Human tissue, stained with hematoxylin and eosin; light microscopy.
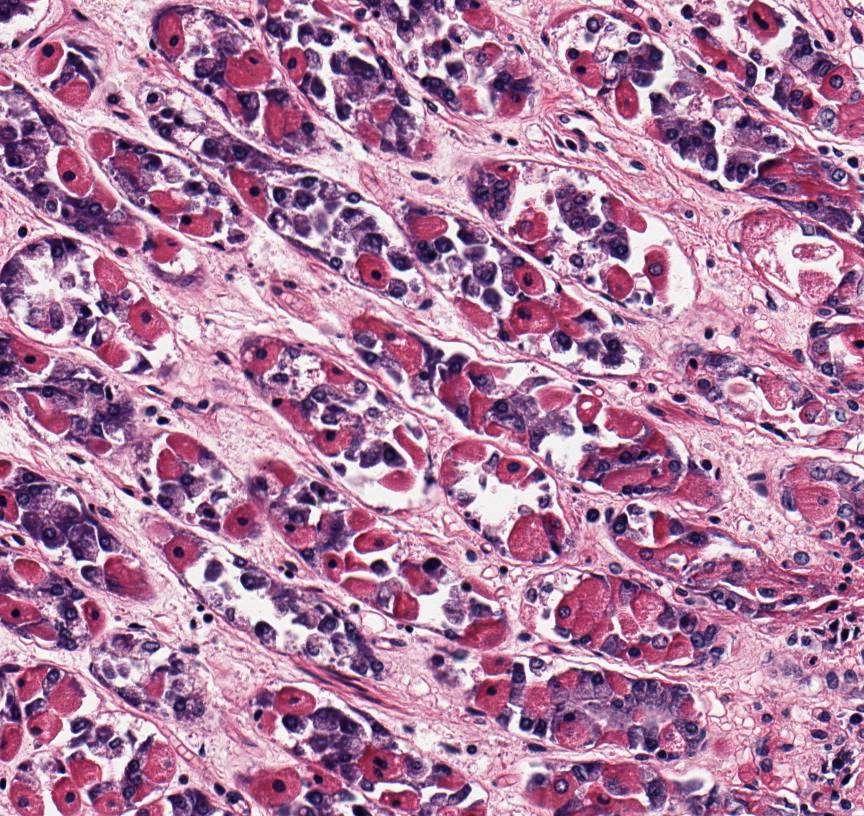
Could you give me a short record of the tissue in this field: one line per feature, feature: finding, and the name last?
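Glands: closely packed elongated nests, running diagonally upper left to lower right
Chief cells: purple granular cytoplasm, clustered between parietal cells
Stroma: thin strips of pale pink loose tissue between glands, scattered small dark nuclei
Fat cells: none in field
Name: stomach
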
